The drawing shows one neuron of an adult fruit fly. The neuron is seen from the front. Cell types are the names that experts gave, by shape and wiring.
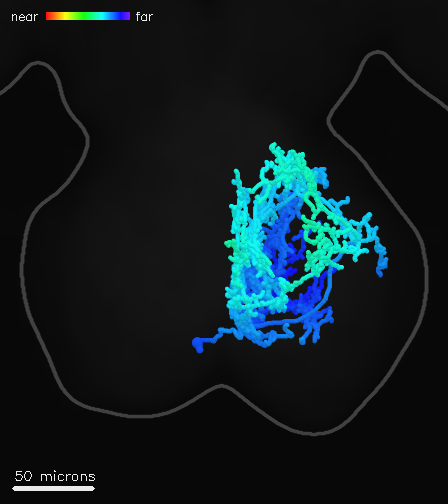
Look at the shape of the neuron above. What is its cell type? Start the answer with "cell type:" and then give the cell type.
cell type: IN13B007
